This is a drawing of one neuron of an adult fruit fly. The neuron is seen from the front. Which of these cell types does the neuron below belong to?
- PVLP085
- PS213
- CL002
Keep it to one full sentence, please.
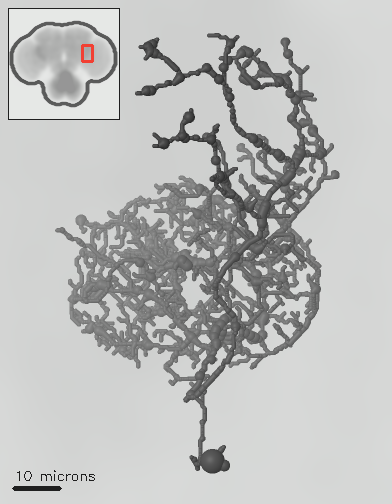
To this neuron applies the cell type name PVLP085.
